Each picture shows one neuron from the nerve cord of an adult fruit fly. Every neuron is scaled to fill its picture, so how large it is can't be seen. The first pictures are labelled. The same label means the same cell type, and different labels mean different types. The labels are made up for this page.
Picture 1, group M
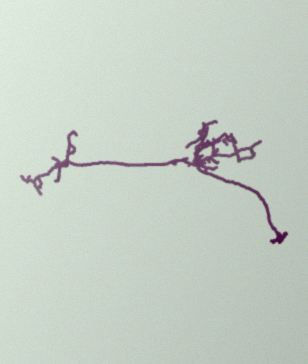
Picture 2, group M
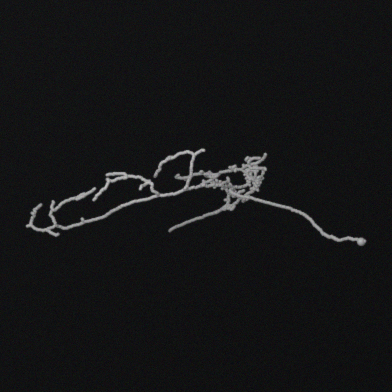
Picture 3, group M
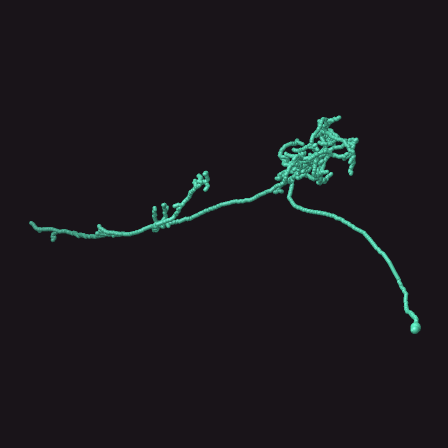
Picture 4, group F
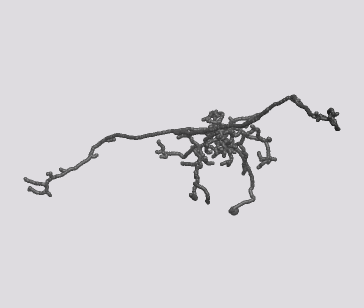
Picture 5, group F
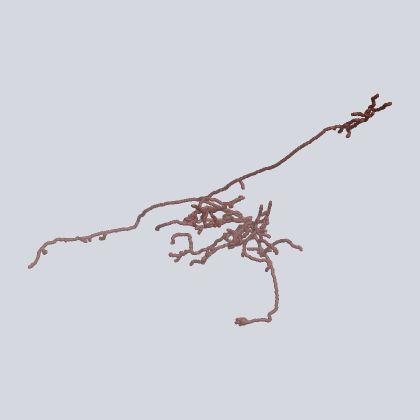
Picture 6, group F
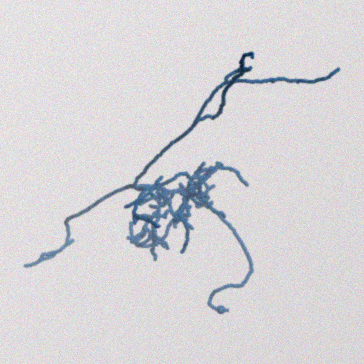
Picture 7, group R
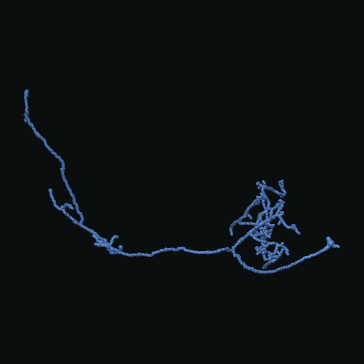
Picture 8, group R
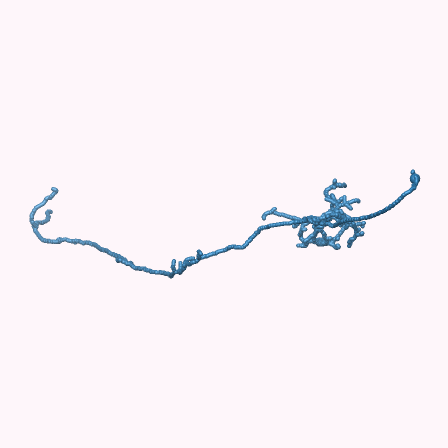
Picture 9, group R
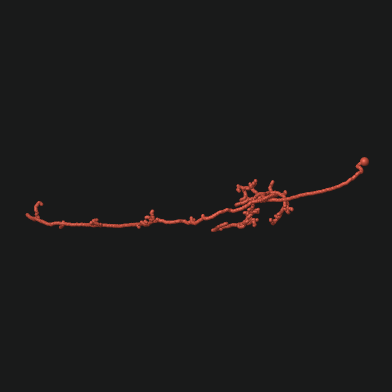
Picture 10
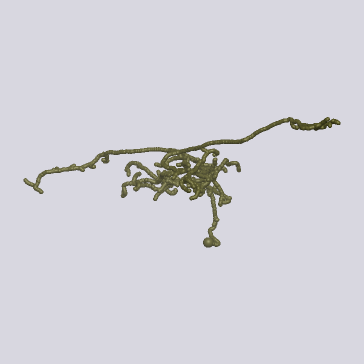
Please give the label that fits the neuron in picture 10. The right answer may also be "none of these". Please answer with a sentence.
It belongs to group F.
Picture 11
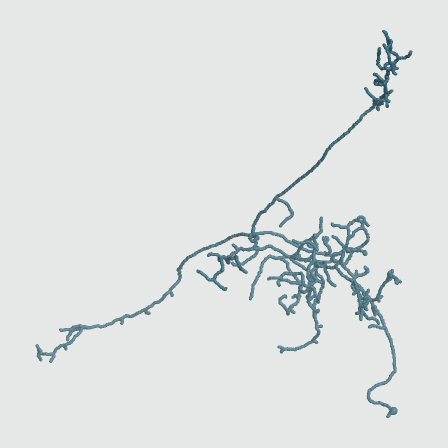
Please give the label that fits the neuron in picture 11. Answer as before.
It belongs to group F.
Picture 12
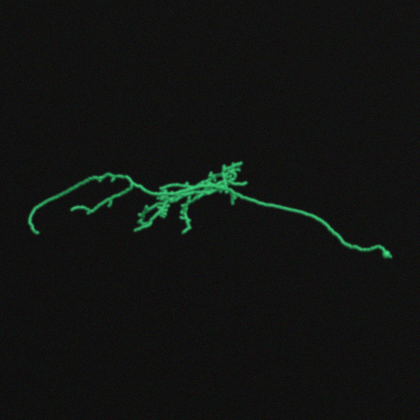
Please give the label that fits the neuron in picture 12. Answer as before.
It belongs to none of these.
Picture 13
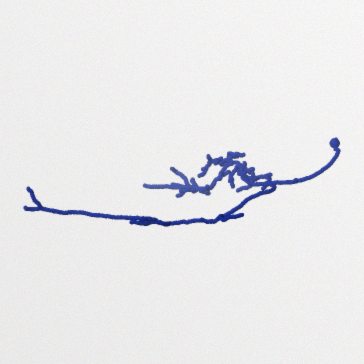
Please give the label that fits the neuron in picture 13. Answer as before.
It belongs to group R.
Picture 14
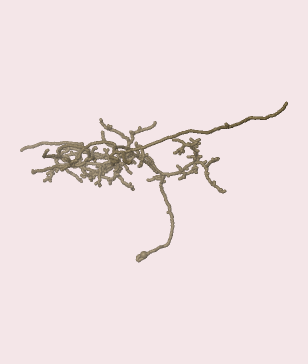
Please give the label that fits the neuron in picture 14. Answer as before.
It belongs to none of these.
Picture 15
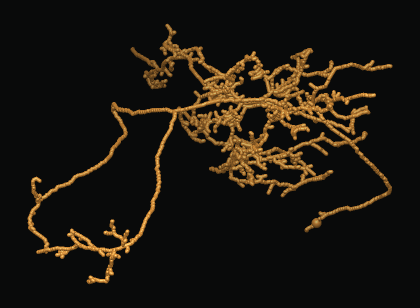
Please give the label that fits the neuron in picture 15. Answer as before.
It belongs to none of these.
